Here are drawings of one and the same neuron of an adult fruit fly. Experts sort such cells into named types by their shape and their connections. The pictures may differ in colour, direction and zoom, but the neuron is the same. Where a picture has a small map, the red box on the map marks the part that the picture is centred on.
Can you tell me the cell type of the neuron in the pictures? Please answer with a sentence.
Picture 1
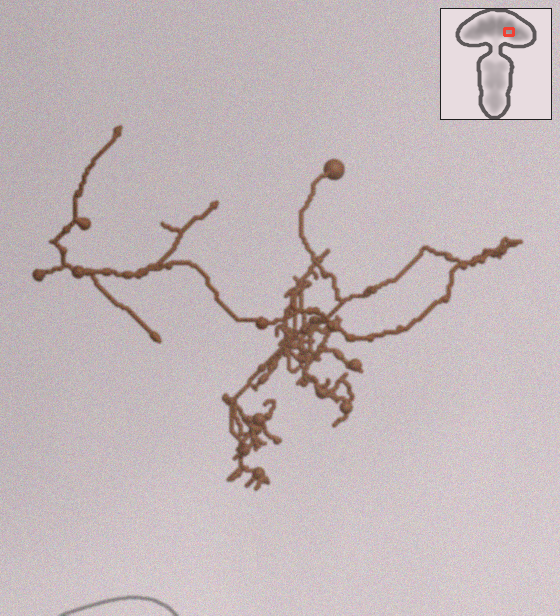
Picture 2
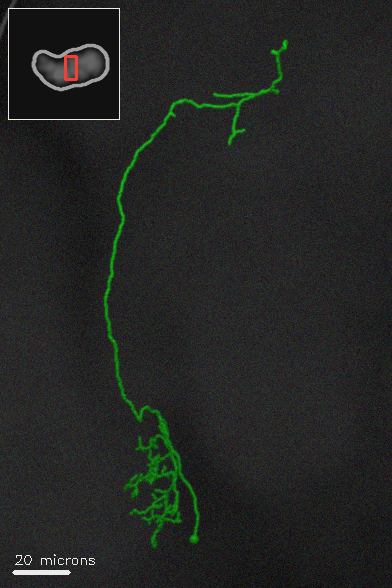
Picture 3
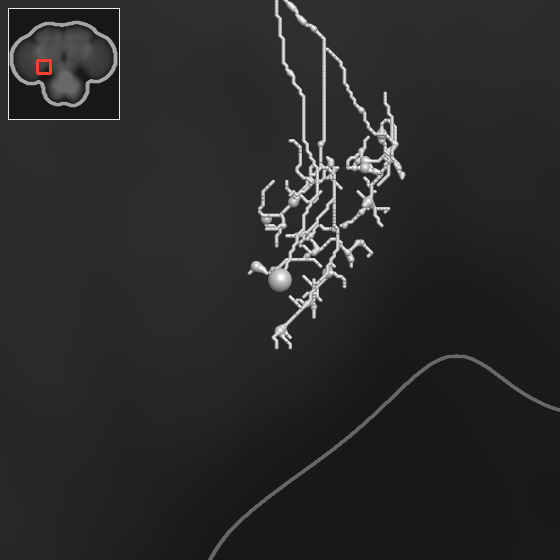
The cell type is LoVP2.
